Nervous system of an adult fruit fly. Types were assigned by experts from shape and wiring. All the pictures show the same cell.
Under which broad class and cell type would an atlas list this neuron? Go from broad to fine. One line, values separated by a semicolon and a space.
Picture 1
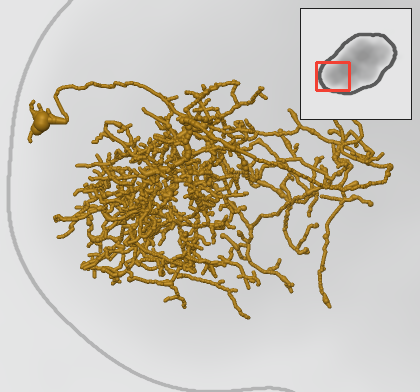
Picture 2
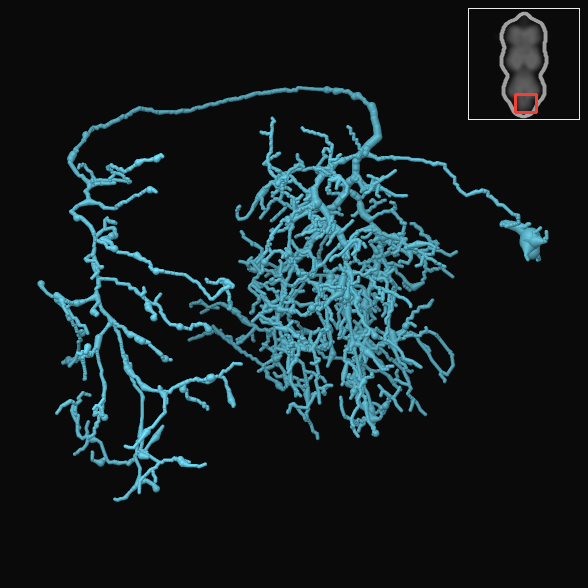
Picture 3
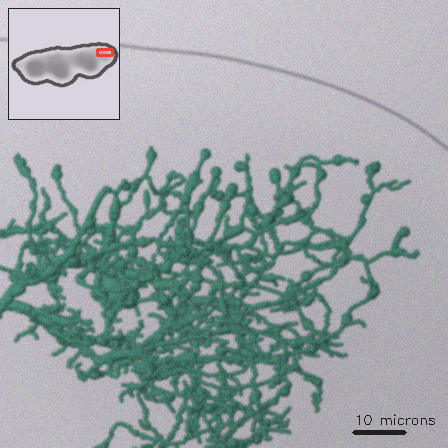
nerve-cord intrinsic neuron; INXXX228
